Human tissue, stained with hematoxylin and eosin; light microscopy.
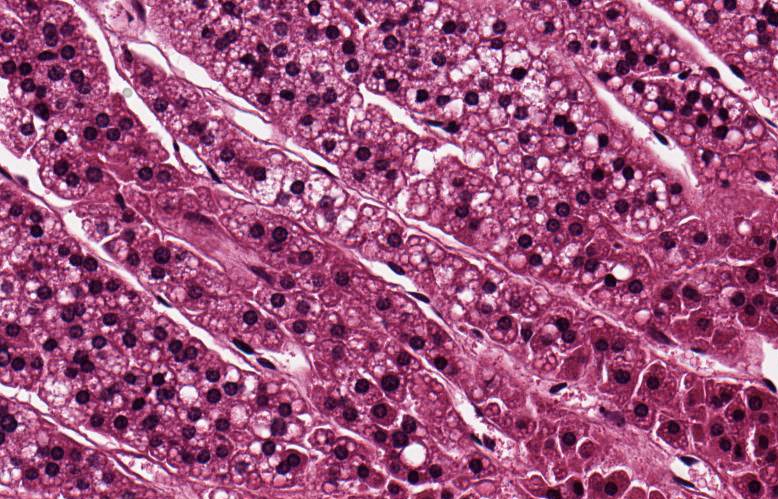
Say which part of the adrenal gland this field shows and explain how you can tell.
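This is zona fasciculata. Large polygonal cells, foamy with small clear vacuoles and each with a round, dark central nucleus, run in long parallel cords from upper left to lower right.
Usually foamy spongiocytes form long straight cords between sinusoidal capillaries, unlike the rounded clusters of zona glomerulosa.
Flat dark nuclei line the narrow channels between the cords.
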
